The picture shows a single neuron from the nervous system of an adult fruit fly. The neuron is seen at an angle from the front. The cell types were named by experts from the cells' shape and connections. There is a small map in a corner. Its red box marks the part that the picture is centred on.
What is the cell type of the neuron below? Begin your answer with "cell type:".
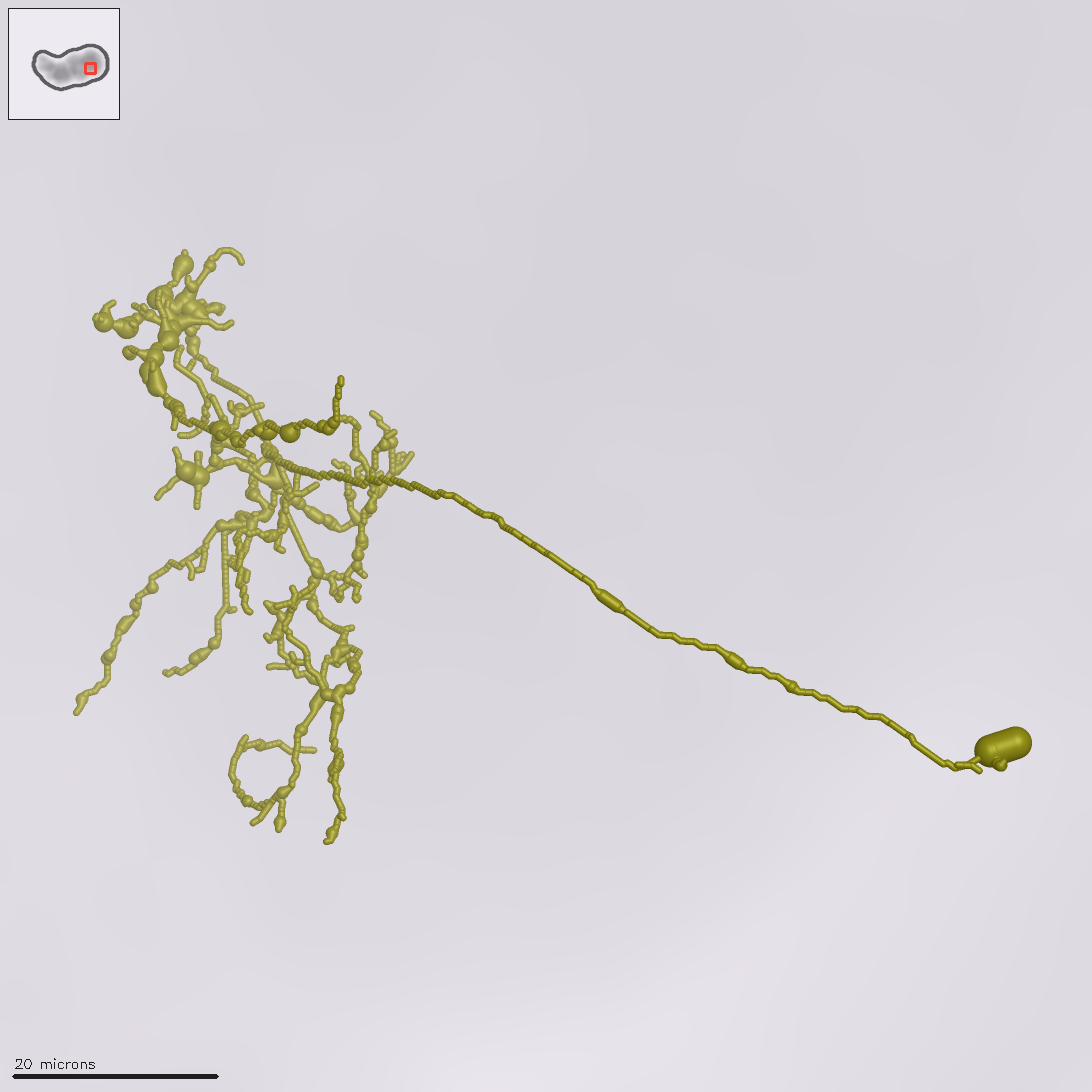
cell type: WED032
